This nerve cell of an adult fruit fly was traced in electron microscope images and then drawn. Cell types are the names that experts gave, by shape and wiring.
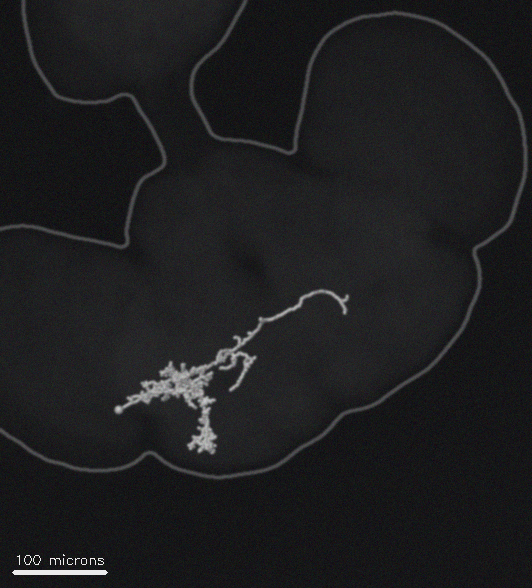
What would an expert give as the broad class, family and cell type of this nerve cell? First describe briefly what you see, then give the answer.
By the scale bar it is about 250 microns wide in this view. In this view it is wider than it is tall. It is a central-brain intrinsic neuron. Its family is hemilineage VLPl2_medial. Its cell type is AVLP189_a.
